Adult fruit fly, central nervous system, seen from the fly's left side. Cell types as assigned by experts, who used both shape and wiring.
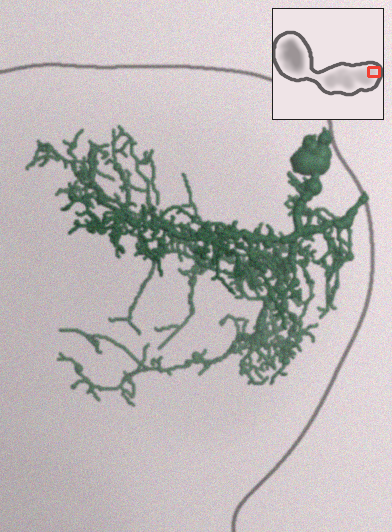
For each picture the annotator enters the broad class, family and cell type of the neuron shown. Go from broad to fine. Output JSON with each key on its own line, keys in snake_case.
{
 "broad_class": "motor neuron of the nerve cord",
 "family": "MNad",
 "cell_type": "MNad55"
}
